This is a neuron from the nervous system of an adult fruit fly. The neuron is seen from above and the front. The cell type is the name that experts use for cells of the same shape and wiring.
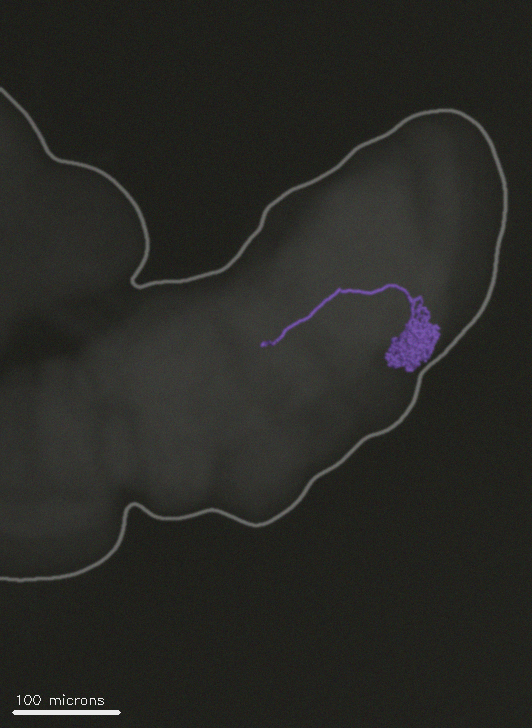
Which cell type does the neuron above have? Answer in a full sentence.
The cell type is AVLP103.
